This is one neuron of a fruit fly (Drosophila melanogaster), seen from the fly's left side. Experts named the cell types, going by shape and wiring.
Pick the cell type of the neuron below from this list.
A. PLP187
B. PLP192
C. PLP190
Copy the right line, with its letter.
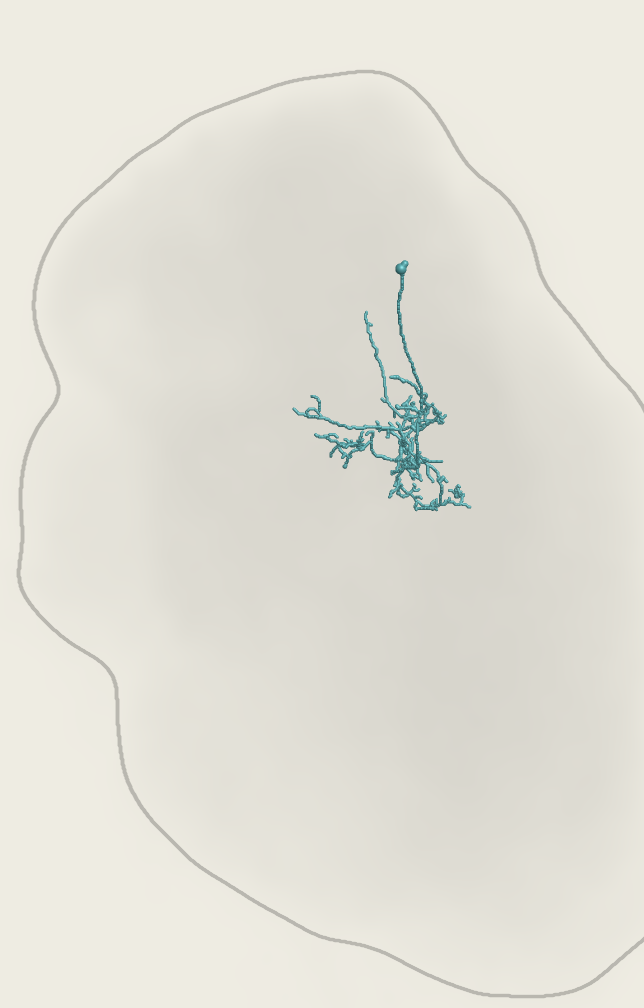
C. PLP190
